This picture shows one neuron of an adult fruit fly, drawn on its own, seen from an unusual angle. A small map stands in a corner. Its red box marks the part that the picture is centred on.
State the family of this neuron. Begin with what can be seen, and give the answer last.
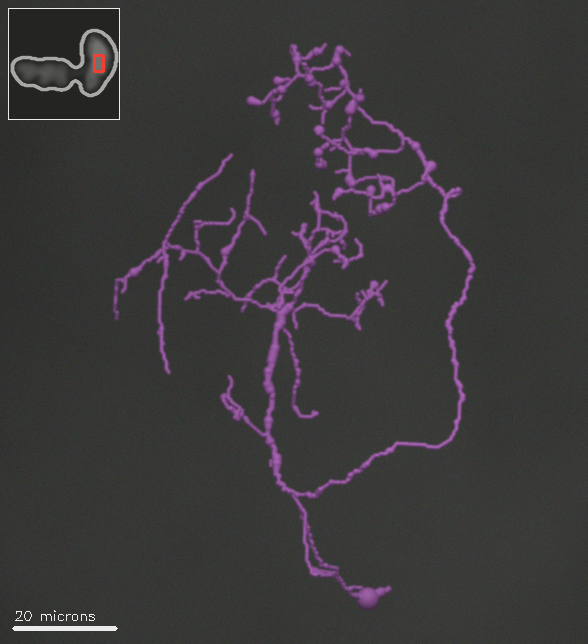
It is in the brain and does not reach the nerve cord. By the scale bar it is about 110 microns tall in this view. The picture shows dozens of branch ends. Its broad class is central-brain intrinsic neuron. The family is hemilineage SLPal2.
